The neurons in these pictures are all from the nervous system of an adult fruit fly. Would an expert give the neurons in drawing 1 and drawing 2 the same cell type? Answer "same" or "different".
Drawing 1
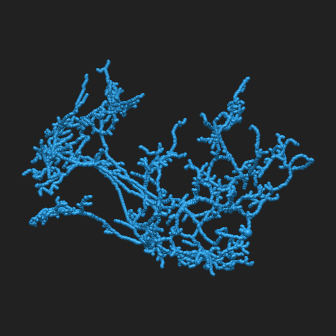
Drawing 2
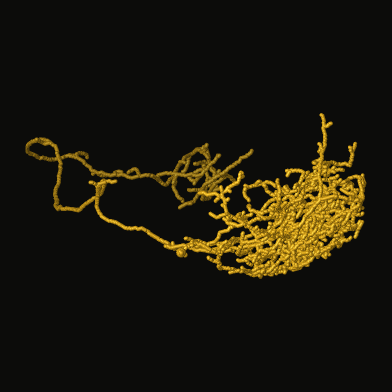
different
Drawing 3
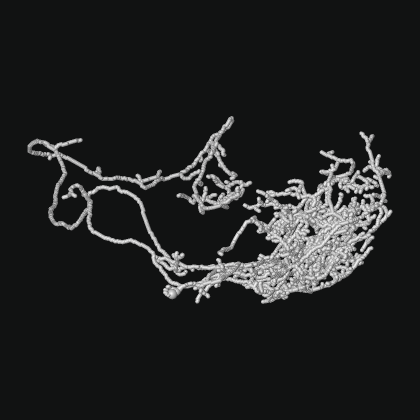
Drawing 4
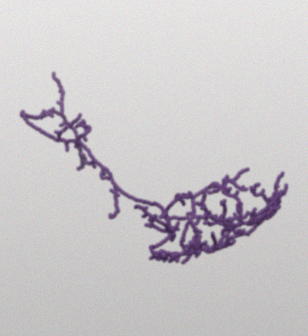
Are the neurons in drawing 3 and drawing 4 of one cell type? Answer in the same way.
different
